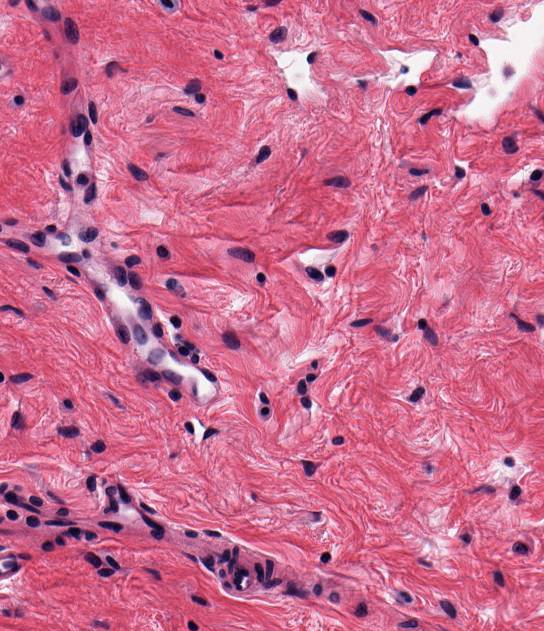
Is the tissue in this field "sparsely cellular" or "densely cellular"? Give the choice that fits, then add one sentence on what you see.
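Sparsely cellular. Fibroblasts with small dark oval to spindle-shaped nuclei are sparsely scattered between the collagen bundles.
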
